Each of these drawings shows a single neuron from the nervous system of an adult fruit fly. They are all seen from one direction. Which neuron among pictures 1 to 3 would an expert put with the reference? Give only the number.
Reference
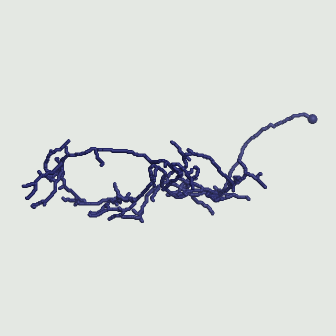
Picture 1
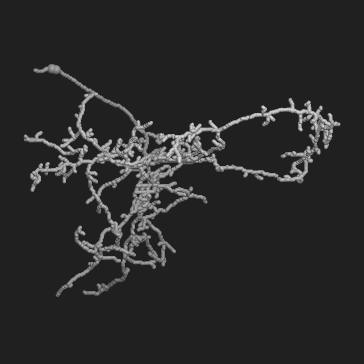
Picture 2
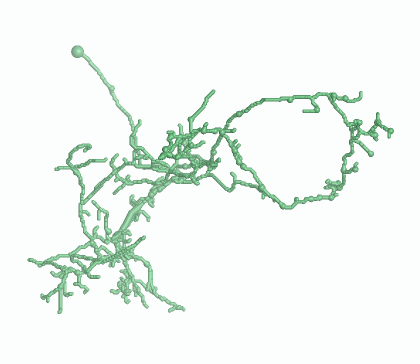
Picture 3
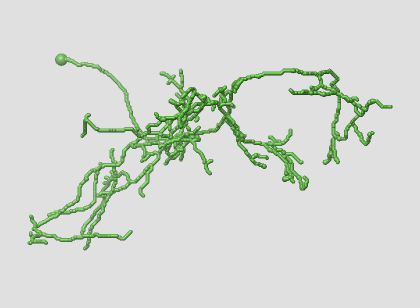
3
